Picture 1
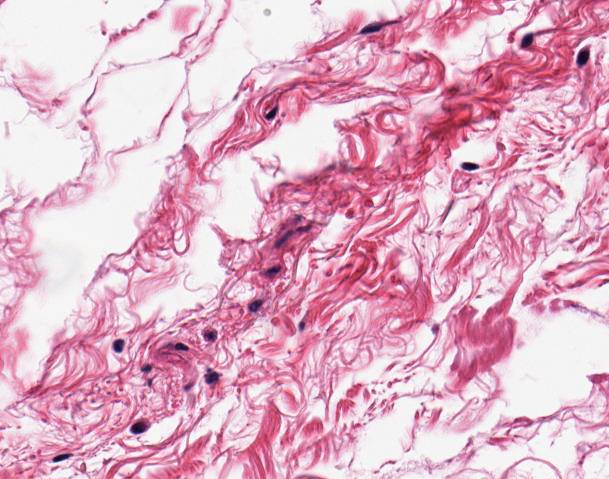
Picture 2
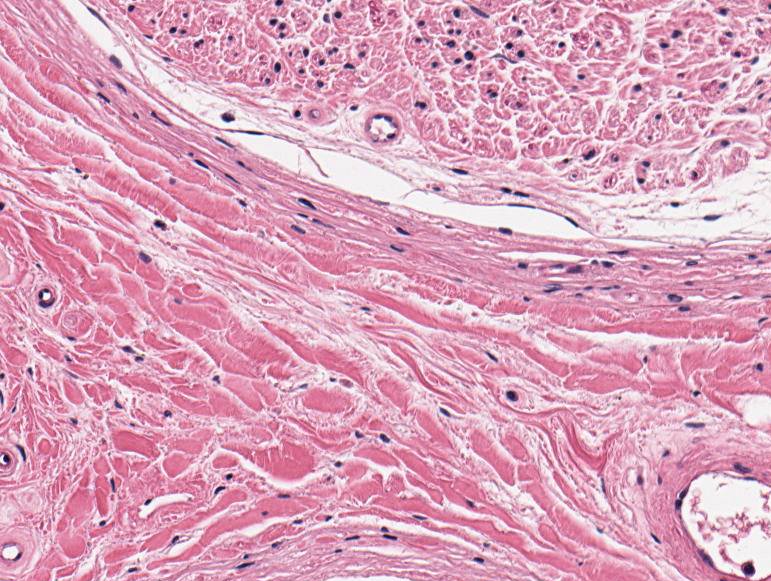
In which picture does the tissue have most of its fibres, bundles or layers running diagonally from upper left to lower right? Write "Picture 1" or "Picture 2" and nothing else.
Picture 2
